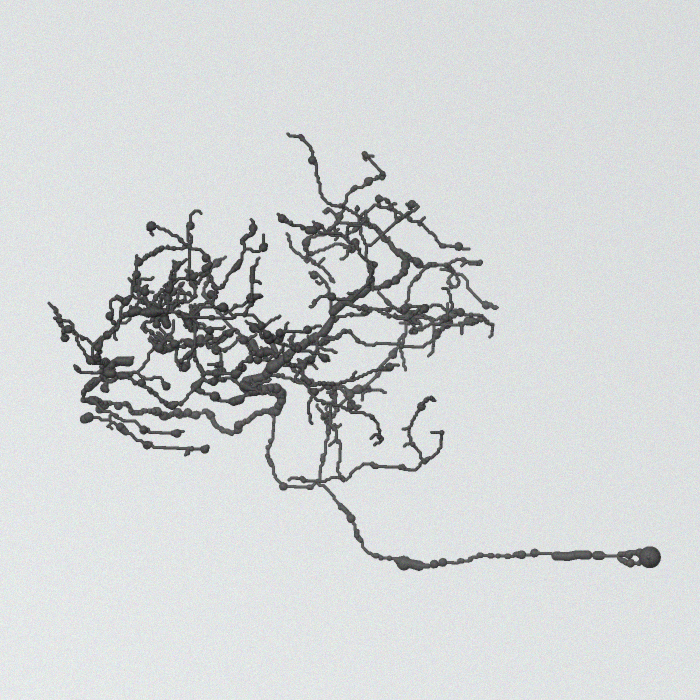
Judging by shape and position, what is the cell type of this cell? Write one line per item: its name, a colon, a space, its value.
cell type: SLP385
